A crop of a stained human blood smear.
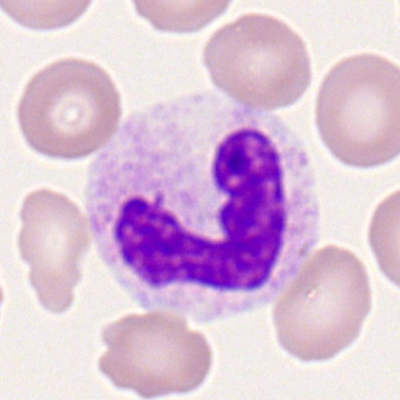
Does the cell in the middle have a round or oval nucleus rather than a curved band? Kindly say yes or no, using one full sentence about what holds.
No, instead of a compact mass, the nucleus forms a curved band without separate lobes.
